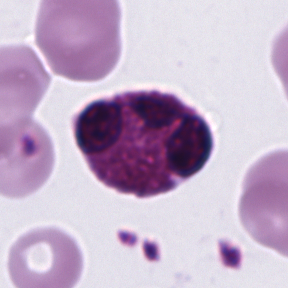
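Eosinophil in a stained peripheral blood smear, the nucleated cell at the centre. The outline is a smooth oval, wider than it is tall. The nucleus is divided into separate lobes lying against the cell edge; the two most distinct lobes sit at the left and right ends. Chromatin is dense and dark purple.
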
